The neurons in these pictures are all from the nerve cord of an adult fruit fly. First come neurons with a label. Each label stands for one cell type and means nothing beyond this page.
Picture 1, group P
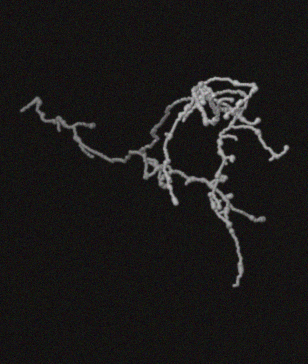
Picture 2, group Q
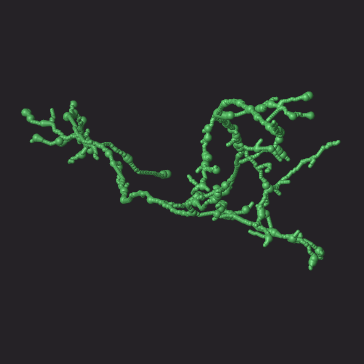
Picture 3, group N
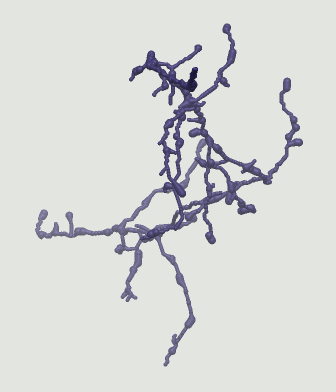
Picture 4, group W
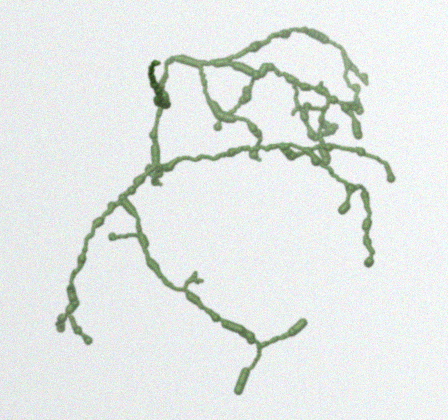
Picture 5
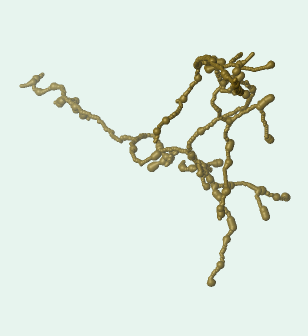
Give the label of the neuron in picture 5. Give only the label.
group P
